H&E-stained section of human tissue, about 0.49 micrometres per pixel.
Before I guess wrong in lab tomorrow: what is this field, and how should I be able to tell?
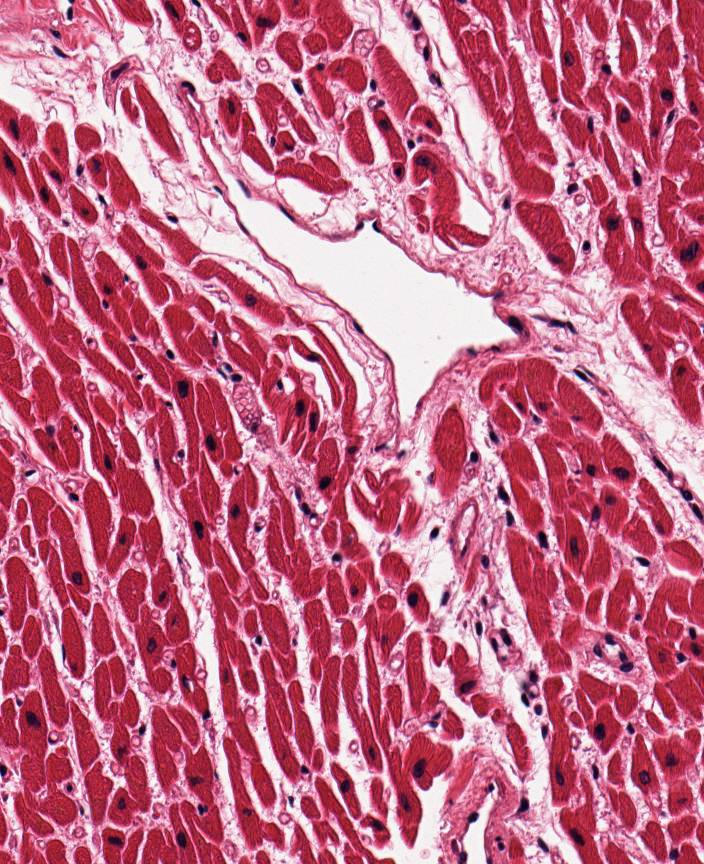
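Name: myocardium. Shape: some muscle fibres branch and join neighbouring fibres.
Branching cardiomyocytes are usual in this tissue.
Stain: the fibre cytoplasm is deep red.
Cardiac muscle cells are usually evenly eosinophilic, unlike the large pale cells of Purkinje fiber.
Between fibres: thin strands of pale pink connective tissue with small dark nuclei.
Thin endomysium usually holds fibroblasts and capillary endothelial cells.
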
